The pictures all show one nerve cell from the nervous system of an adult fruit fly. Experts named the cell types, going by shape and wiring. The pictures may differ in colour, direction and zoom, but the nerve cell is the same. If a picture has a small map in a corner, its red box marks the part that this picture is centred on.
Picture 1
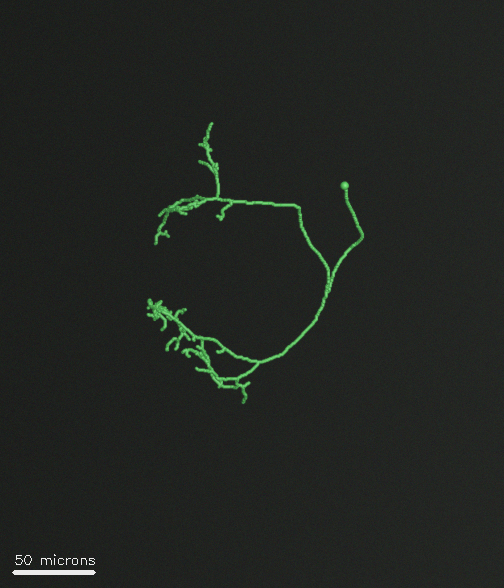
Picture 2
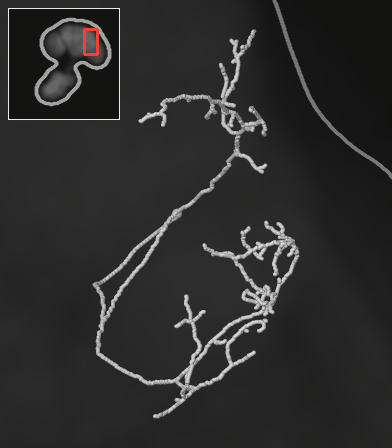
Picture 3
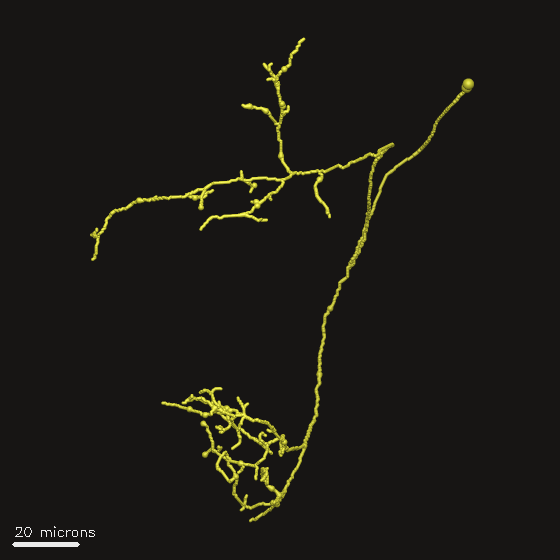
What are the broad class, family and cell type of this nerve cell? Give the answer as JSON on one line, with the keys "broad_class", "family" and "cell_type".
{"broad_class": "central-brain intrinsic neuron", "family": "hemilineage VPNp&v1_posterior", "cell_type": "AVLP485"}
